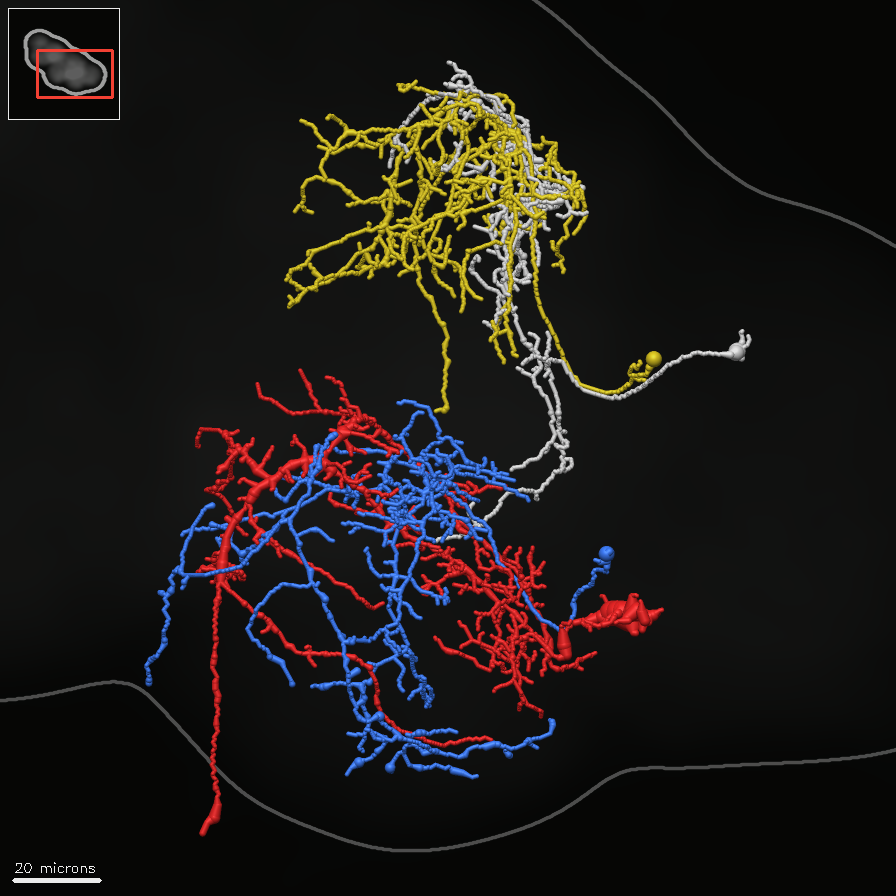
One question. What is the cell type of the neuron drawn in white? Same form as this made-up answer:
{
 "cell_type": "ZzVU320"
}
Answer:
{
 "cell_type": "IN08A039"
}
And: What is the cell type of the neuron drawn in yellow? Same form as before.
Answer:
{
 "cell_type": "IN08A026"
}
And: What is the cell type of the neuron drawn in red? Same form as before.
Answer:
{
 "cell_type": "Pleural remotor/abductor MN"
}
